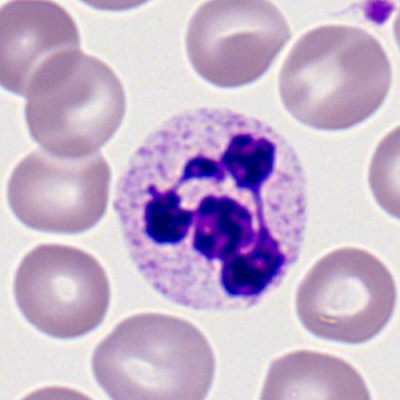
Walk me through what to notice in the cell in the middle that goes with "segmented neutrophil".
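The cell shown is a segmented neutrophil.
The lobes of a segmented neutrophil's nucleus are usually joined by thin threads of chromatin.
Here the nucleus is divided into at least four lobes connected by thin strands, which agrees with this.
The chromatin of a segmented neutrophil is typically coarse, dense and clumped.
The chromatin in this cell is dark purple and densely clumped, also in keeping.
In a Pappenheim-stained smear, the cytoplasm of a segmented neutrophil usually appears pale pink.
The plentiful cytoplasm here is pale pinkish-lilac rather than plain pale pink. Fine lilac granules are scattered evenly through the cytoplasm.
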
